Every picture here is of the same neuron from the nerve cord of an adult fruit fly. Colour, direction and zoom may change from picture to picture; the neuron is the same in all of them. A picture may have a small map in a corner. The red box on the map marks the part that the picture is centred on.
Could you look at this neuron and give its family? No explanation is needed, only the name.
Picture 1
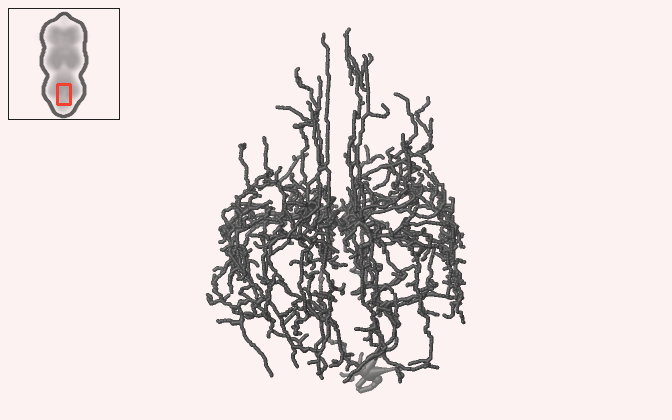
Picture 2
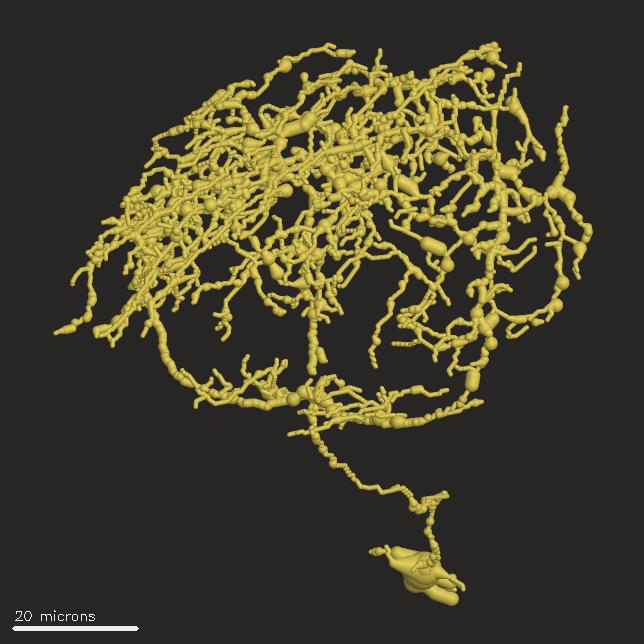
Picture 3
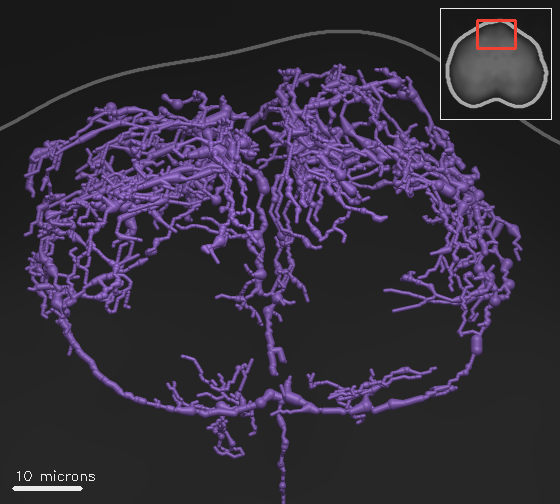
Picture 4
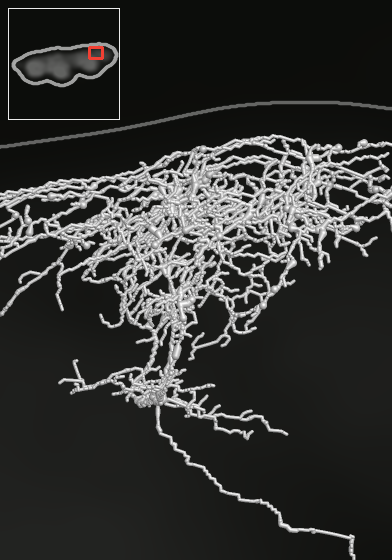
hemilineage 00A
